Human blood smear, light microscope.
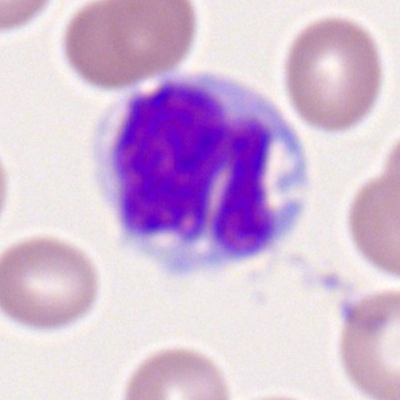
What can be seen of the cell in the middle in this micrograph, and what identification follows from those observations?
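Outline roughly round. Nucleus fills most of the cell and is split by a narrow pale cleft running roughly vertically through its right part. No nucleoli visible. Cell type: monocyte.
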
